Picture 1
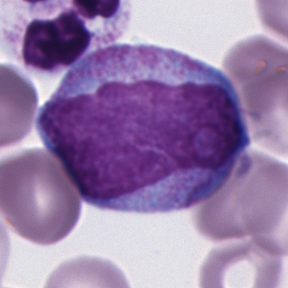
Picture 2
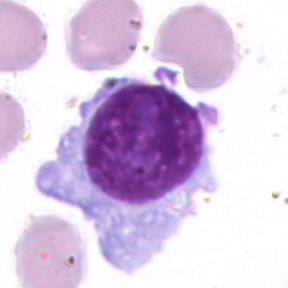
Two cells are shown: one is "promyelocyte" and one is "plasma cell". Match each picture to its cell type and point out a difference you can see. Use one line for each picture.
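Picture 1: promyelocyte. The cell outline is a smooth oval, wider than it is tall.
Picture 2: plasma cell. The cell outline is irregular and ragged, with blunt bulges of cytoplasm.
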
